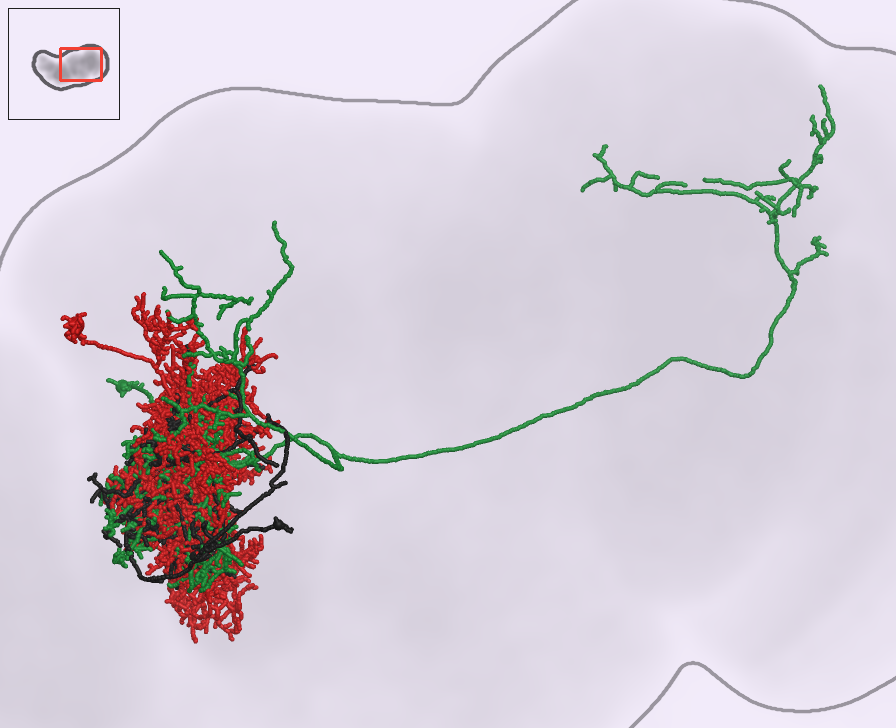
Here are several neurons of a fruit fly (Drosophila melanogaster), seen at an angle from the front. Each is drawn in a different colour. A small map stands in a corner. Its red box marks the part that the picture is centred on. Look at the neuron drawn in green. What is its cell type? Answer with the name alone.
AVLP578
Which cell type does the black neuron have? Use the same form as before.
AVLP283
